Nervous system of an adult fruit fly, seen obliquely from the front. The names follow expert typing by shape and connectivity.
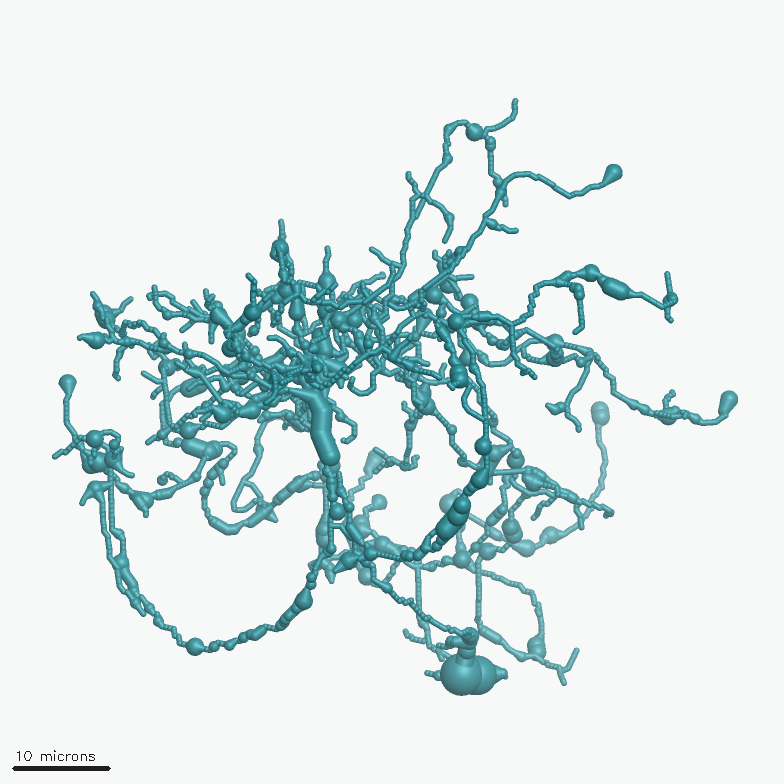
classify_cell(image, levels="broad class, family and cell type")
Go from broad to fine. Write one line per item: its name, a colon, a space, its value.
broad class: nerve-cord intrinsic neuron
family: hemilineage 00A
cell type: IN00A024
